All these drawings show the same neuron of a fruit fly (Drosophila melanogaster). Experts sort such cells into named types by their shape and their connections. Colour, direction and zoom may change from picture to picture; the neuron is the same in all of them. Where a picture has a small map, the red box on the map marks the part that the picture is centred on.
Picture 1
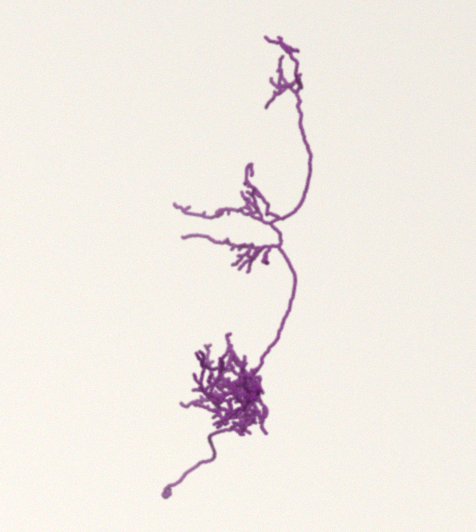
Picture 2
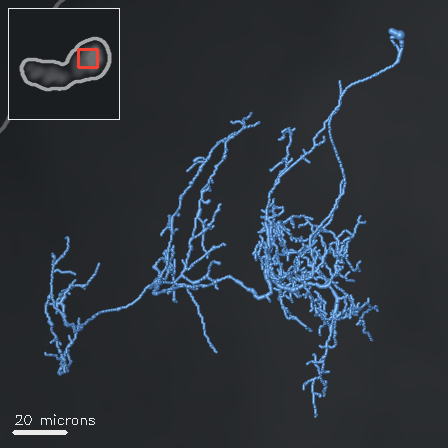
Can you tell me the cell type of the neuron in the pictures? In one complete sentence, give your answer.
For this neuron, the cell type is PLP262.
